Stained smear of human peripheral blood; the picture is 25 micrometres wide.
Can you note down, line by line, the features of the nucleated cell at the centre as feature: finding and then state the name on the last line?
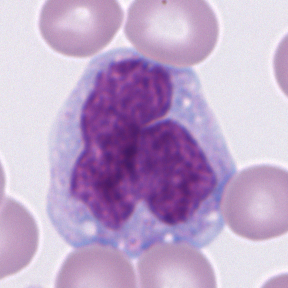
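Outline: irregular, see, rather than smoothly round
Colour: the cytoplasm is a pale grey-blue
Vacuoles: small clear ones, scattered through the cytoplasm
Granules: no coarse coloured ones in the cytoplasm
Name: monocyte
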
